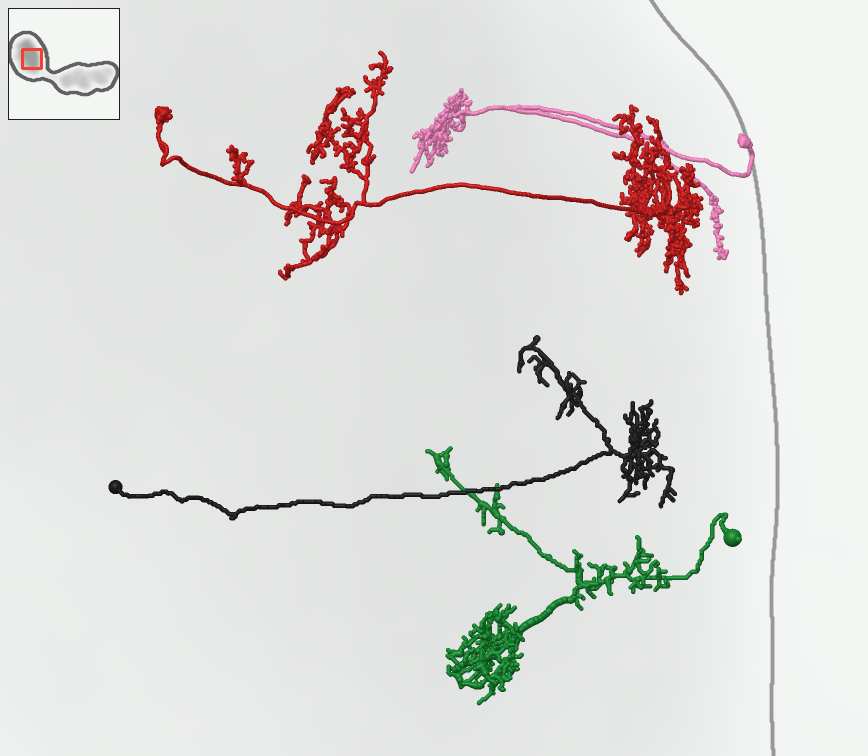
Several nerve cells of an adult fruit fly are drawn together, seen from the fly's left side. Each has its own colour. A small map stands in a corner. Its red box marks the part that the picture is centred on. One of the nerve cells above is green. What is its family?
Y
